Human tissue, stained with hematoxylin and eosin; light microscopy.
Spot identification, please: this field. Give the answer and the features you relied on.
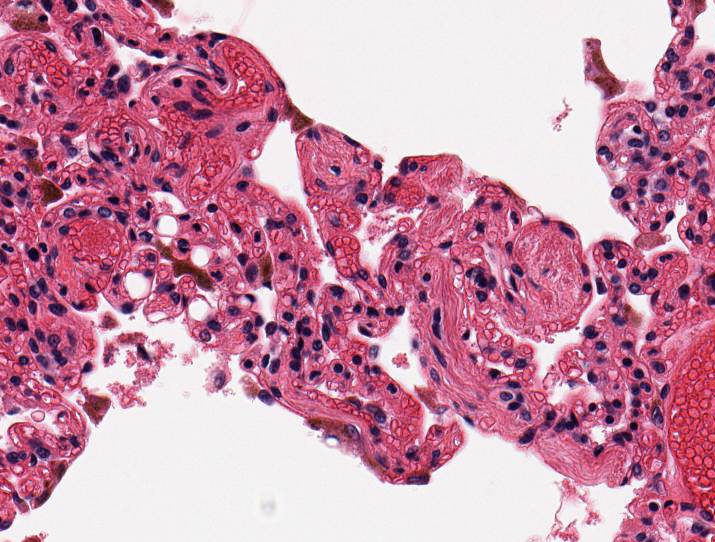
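An alveolus is what this field mainly shows. Throughout it, the capillaries within the tissue strands are distended and packed with red blood cells.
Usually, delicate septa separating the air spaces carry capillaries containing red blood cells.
Also seen: a large vessel lumen at the right edge is densely filled with red blood cells, most nuclei are small, dark, round to oval and scattered singly, and no glands appear anywhere.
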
